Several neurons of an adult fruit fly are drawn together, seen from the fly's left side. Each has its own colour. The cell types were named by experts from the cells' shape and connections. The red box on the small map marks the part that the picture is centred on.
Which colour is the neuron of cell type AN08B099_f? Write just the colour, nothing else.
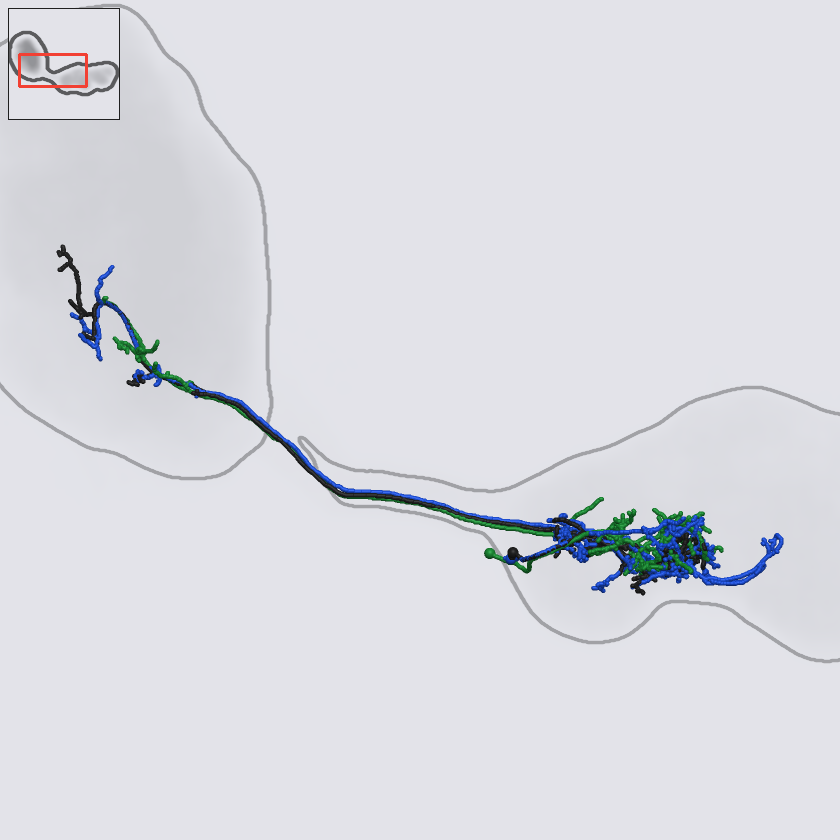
green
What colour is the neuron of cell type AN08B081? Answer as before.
blue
